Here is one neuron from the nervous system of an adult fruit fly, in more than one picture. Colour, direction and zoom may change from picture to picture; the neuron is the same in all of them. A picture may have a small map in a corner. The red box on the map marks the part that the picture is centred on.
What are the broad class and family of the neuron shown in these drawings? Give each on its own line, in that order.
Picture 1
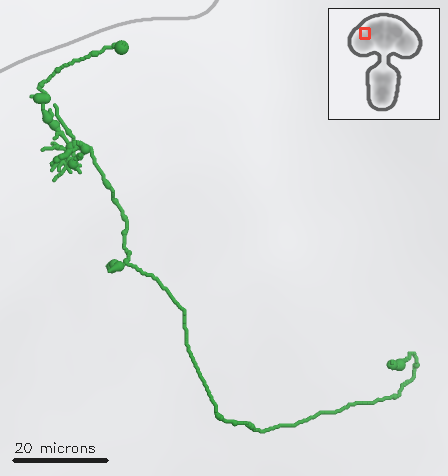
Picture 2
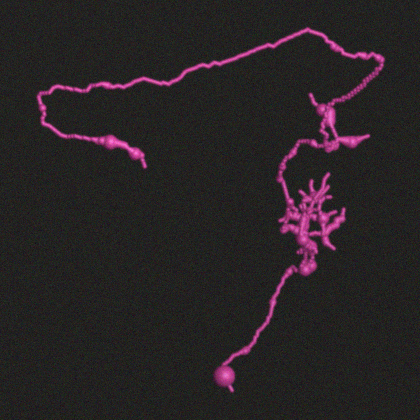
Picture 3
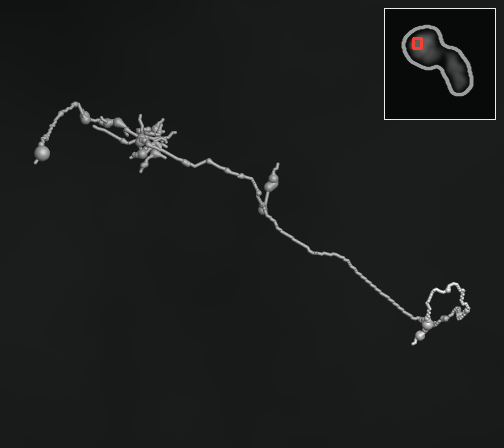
optic-lobe intrinsic neuron
Tm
